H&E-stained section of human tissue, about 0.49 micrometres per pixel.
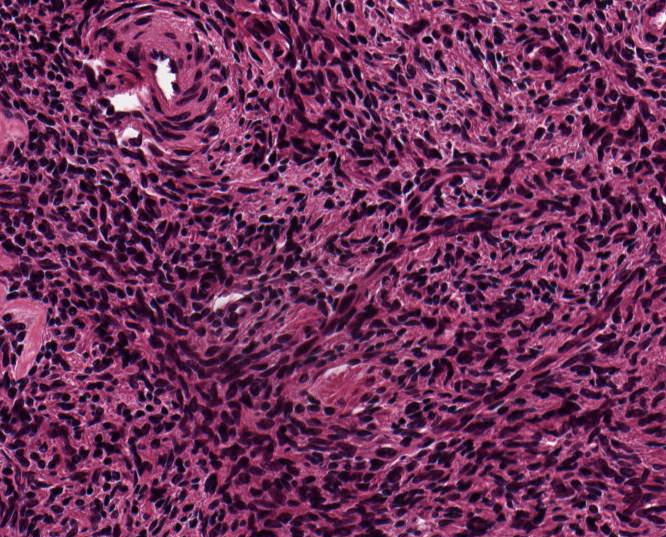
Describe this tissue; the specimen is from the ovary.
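Here the spindle cells gather into short fascicles that head off in many different directions. Look at the top left, where spindle cells wrap concentrically around a small vessel. Their nuclei are dark and hyperchromatic, elongated to oval in shape. Cytoplasm is scant and pale pink, and the cell borders are indistinct.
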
